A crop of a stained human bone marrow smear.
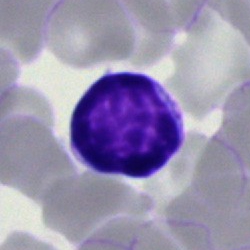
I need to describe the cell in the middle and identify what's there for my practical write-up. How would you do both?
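A roughly round outline encloses a nucleus that occupies nearly the entire cell. No granules are visible anywhere in it, and its surface is smooth, free of projections. This is a lymphocyte.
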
